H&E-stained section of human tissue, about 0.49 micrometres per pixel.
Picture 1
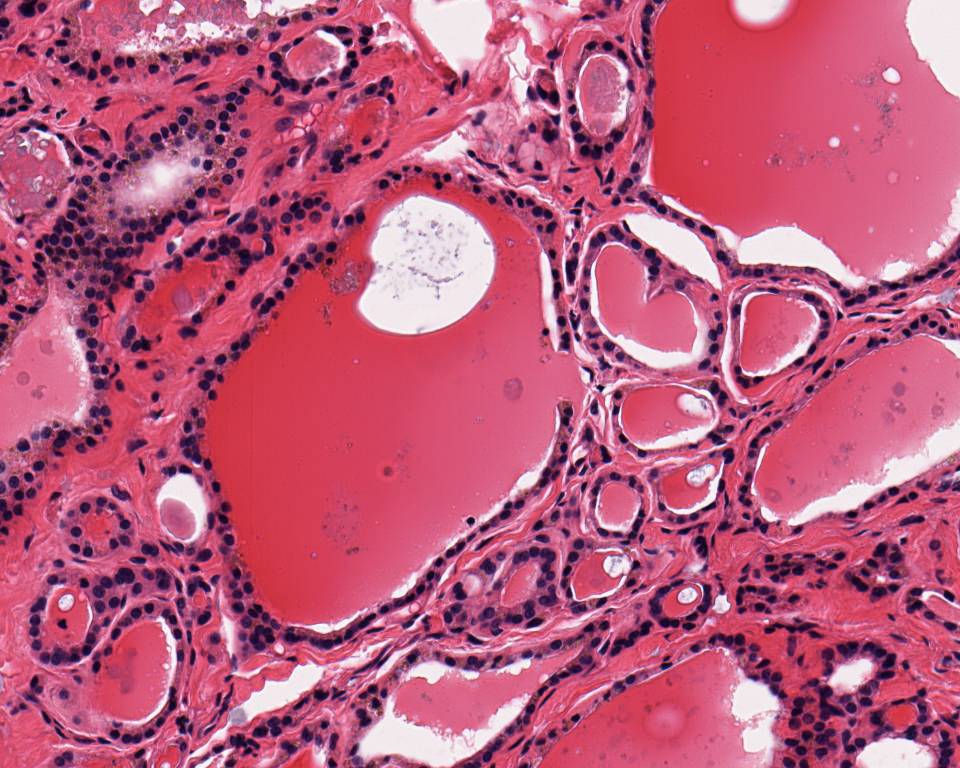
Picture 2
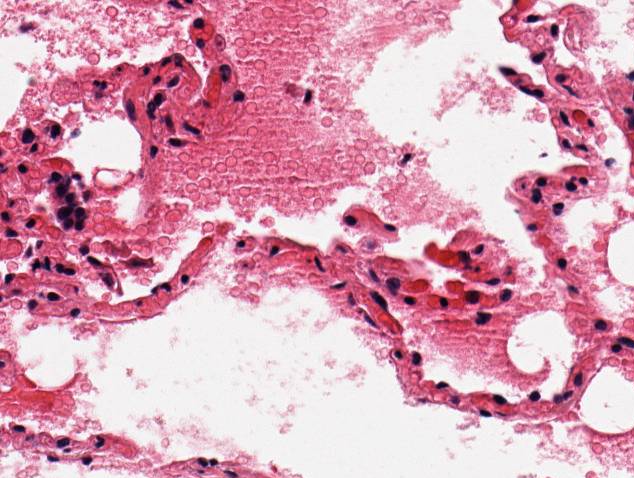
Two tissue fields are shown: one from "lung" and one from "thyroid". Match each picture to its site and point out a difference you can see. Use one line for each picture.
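Site of picture 1: thyroid. The field is made up of closed, rounded follicles of widely varying size set in stroma.
Site of picture 2: lung. No glands, muscle bundles or fat cells are present in the field.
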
